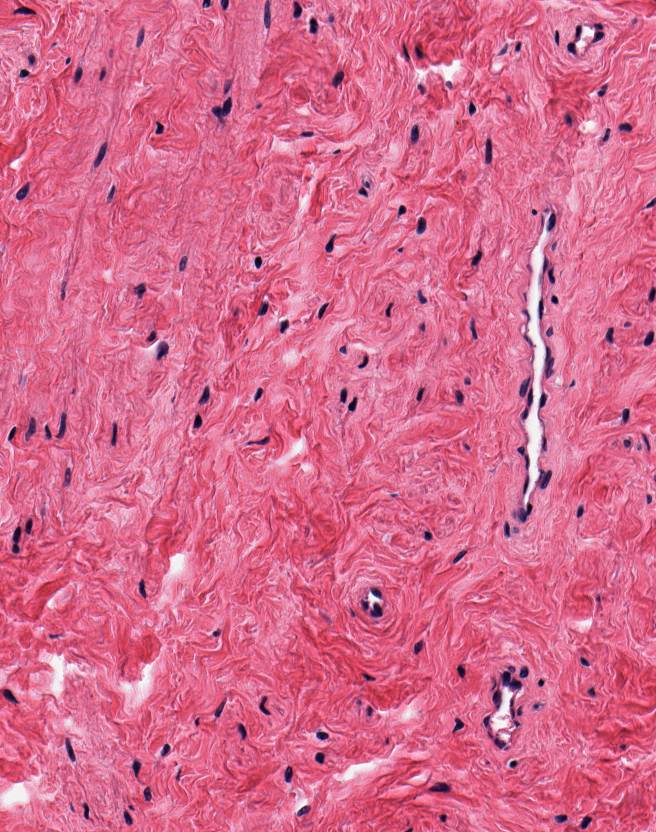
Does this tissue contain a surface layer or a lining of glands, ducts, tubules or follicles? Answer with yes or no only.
No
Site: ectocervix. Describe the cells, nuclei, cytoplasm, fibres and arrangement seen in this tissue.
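Field: entirely dense, strongly eosinophilic collagenous stroma. Collagen bundles wavy, interlacing in many directions, not parallel. Nuclei small, dark, elongated, sparsely scattered among the collagen. Lower centre: small round vessel ringed by concentric layers of collagen.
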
